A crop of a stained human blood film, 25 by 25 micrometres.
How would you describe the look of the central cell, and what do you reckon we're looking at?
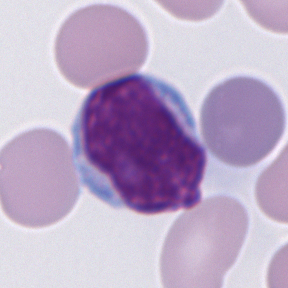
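Starting with the cytoplasm: it's pale blue, and I see no granules or vacuoles in it. The chromatin is dense and coarsely clumped, and it stains dark purple. The name is typical lymphocyte.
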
